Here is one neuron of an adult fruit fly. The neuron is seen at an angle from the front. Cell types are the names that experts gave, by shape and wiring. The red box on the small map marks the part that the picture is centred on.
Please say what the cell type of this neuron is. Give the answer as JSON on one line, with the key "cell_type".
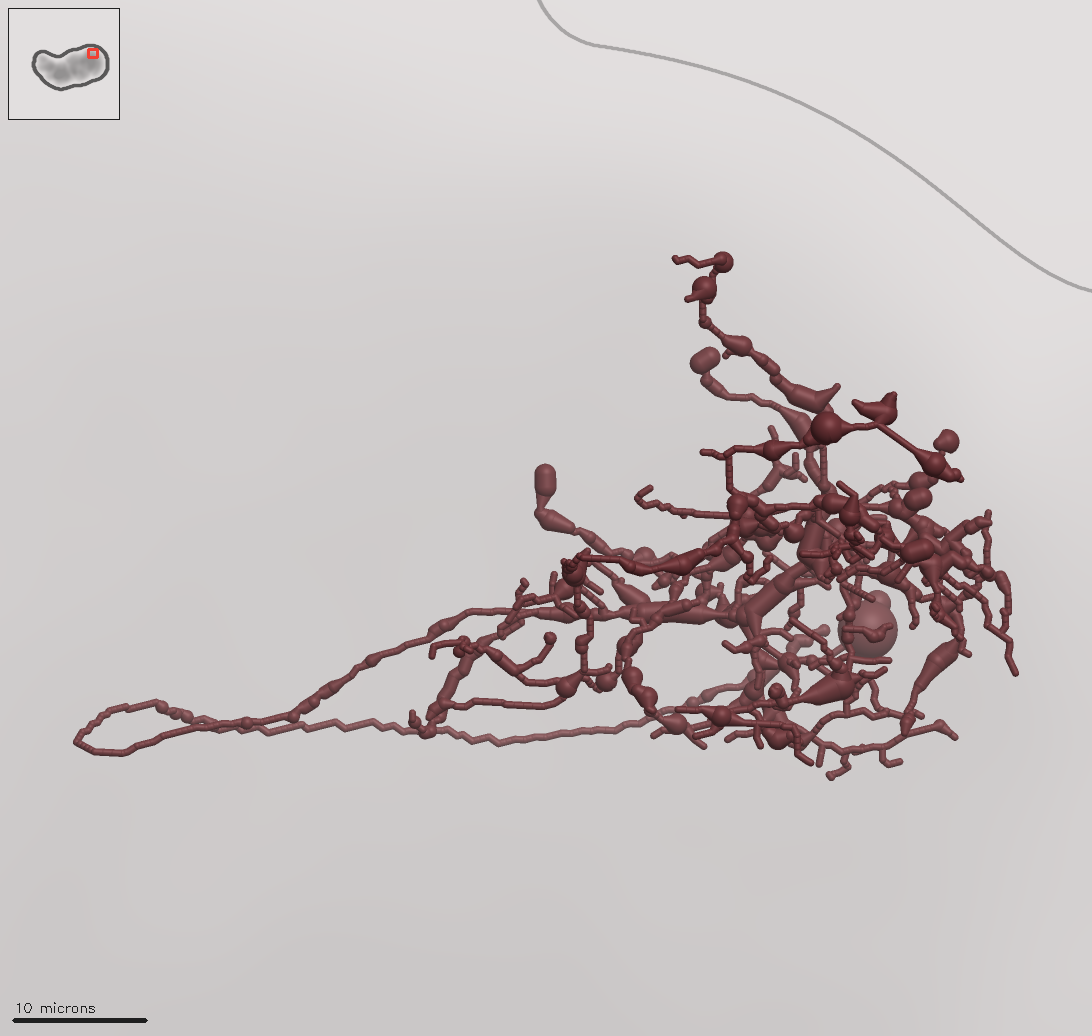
{"cell_type": "LHPV4a9"}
